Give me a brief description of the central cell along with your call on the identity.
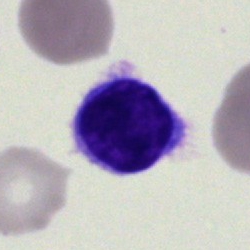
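Chromatin is dense and dark purple, with a faintly mottled texture. No distinct nucleolus is seen in the nucleus. The cytoplasm shows no visible granules, and small ragged projections extend from its top and right edges. It is a lymphocyte.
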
